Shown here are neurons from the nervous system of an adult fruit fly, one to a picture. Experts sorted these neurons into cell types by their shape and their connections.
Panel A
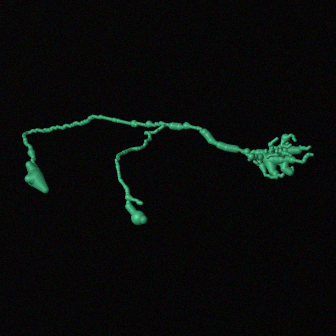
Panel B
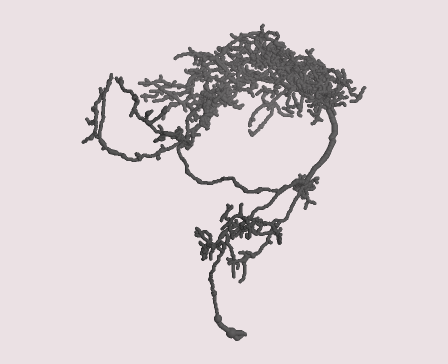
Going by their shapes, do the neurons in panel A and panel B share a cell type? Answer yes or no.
no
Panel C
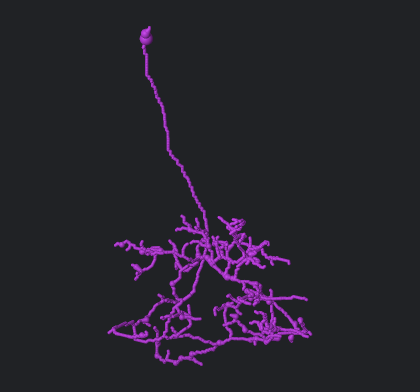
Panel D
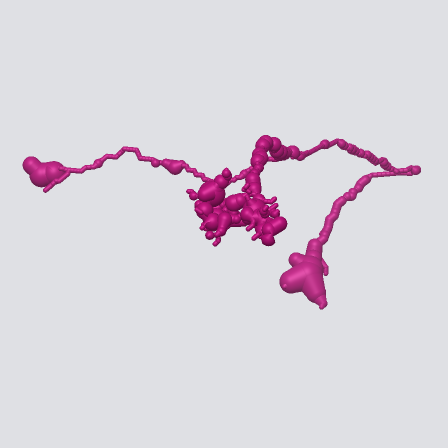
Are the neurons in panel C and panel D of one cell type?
no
